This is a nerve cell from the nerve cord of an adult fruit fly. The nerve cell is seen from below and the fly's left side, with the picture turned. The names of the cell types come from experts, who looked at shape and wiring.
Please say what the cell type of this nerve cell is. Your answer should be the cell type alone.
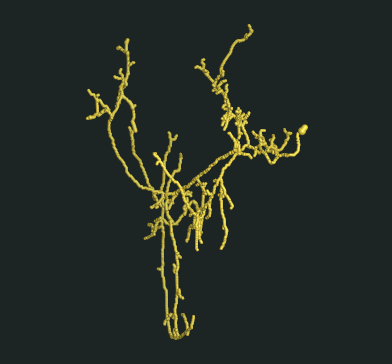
IN06B072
